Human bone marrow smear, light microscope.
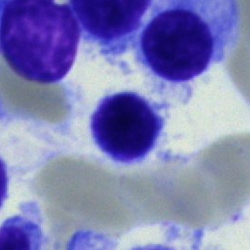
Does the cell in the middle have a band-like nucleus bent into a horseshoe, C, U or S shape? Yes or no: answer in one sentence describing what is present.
No, a compact round or oval mass, not a curved band, makes up the nucleus.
